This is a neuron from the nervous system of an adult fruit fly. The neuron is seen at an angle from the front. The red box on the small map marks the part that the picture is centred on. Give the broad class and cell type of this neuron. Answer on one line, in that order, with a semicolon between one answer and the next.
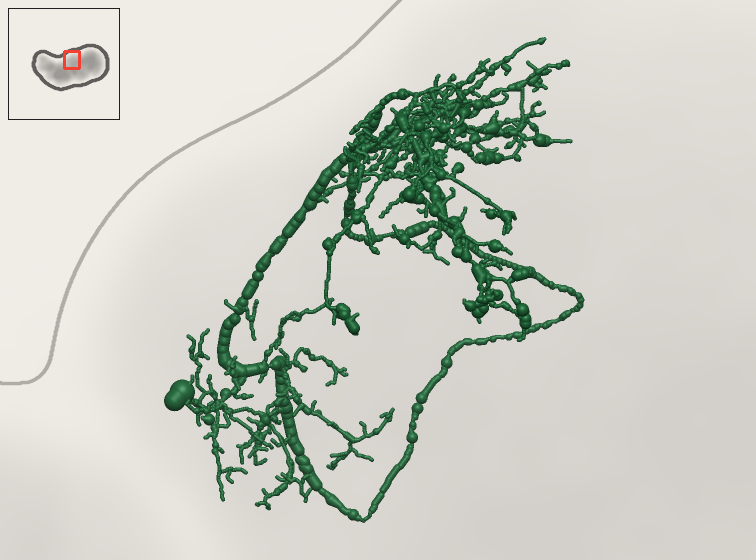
central-brain intrinsic neuron; SLP366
